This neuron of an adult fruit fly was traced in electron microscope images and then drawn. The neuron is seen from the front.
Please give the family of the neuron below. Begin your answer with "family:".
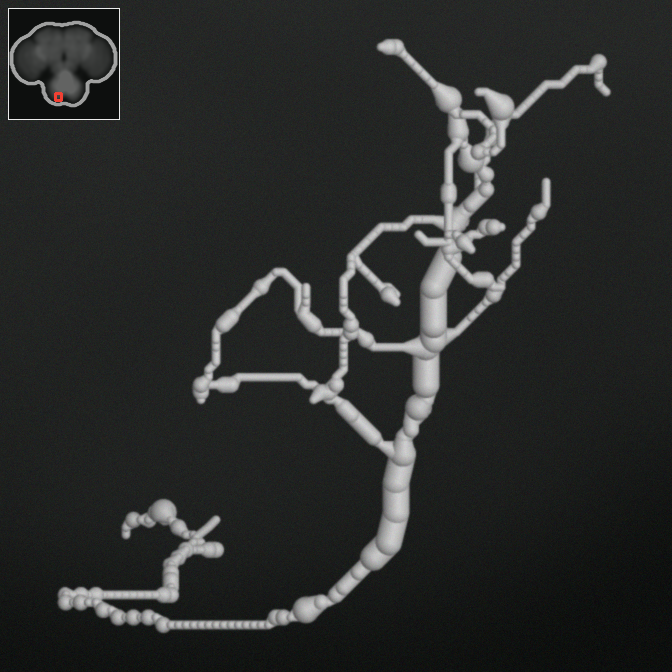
family: class mechanosensory tactile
